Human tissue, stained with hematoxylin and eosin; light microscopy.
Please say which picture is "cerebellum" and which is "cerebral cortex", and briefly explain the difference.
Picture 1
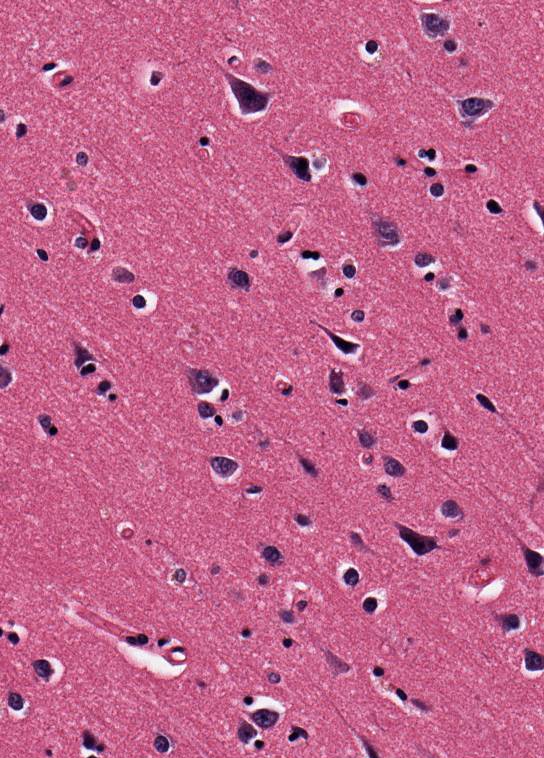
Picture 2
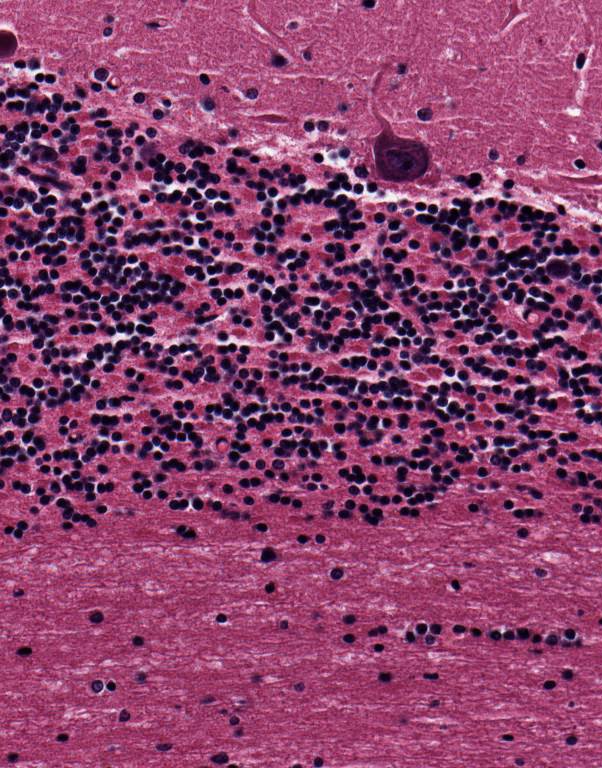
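Cerebral cortex appears in picture 1, cerebellum in picture 2. In the cerebral cortex, cells lie scattered singly on a finely fibrillar pink background, with no glands, tubules or epithelial layers. Many small cells with round, dark nuclei and little visible cytoplasm are scattered among the neurons, some lying directly against a neuron. The cerebellum, by contrast, is divided into three horizontal zones: a pale pink, finely fibrillar top zone, a broad middle band crowded with dark nuclei, and a pink fibrous bottom zone. That middle band is packed with small, round, dark-staining nuclei with scant visible cytoplasm, among which lie scattered small pale pink islands free of nuclei.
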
